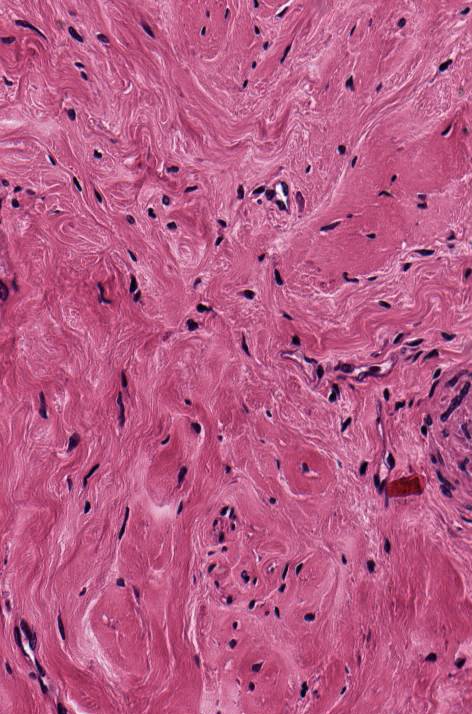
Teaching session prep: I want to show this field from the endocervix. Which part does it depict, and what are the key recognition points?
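The field shows dense connective tissue. Dense pink collagen bundles fill it entirely, running in wavy, interlacing directions, and in the lower half some curve round into rounded whorls.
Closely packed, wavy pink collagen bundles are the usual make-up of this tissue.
The nuclei are small, dark and elongated or oval, and most show little or no surrounding cytoplasm.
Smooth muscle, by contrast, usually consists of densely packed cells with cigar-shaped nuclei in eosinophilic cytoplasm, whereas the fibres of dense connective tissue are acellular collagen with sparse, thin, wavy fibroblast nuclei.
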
